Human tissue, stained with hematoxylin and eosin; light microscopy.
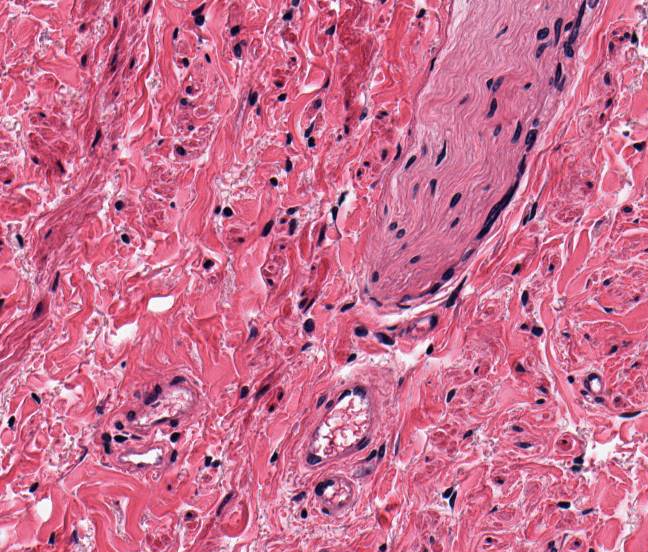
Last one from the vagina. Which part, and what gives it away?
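What I'm looking at is dense connective tissue. Dense pink collagenous stroma fills the whole field, with no epithelium and no fat cells anywhere.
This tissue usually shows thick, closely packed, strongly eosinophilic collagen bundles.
Small clear clefts separate some of those bundles here. In the upper right, a pale pink, finely fibrillar bundle with wavy spindle nuclei runs diagonally from the top edge toward the centre.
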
